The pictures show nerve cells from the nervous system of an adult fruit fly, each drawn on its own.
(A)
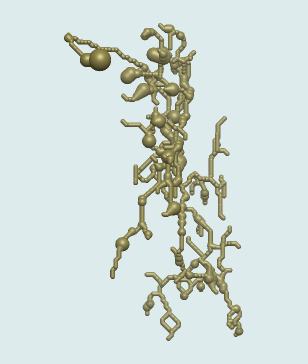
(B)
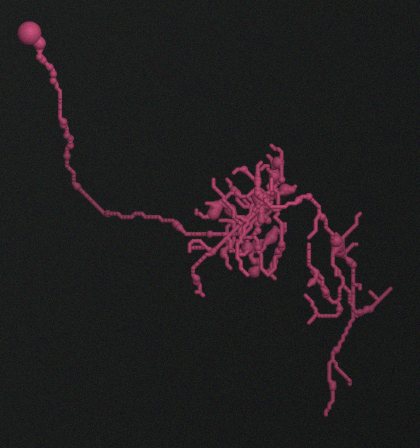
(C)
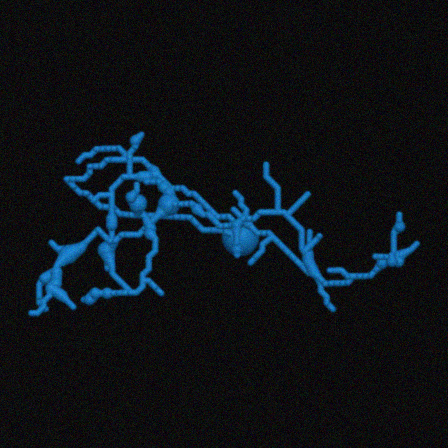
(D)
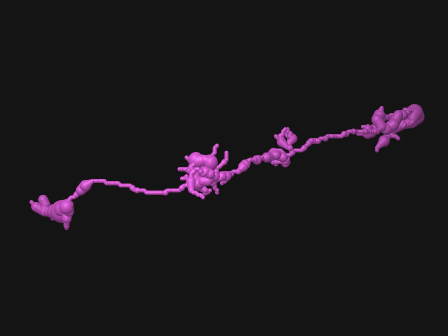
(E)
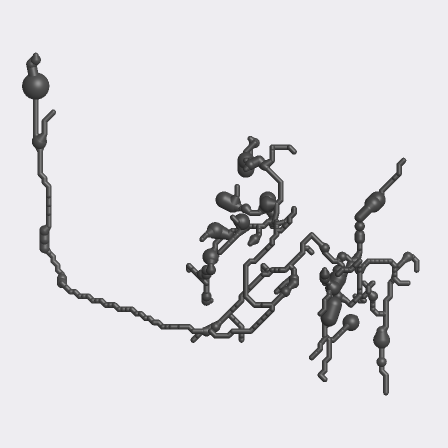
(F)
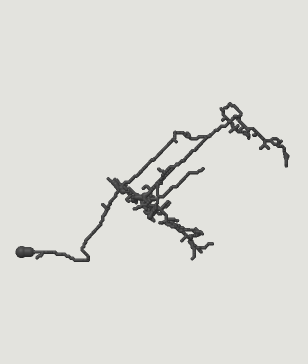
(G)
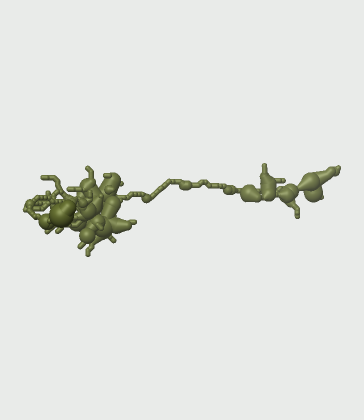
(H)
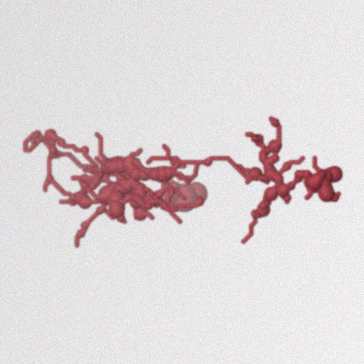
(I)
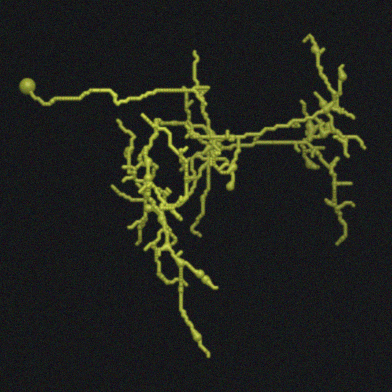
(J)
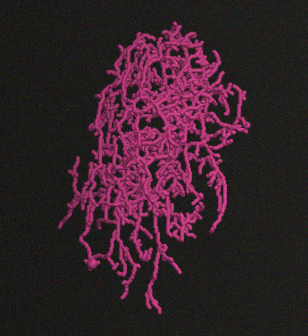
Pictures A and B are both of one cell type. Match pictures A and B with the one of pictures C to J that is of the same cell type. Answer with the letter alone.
E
